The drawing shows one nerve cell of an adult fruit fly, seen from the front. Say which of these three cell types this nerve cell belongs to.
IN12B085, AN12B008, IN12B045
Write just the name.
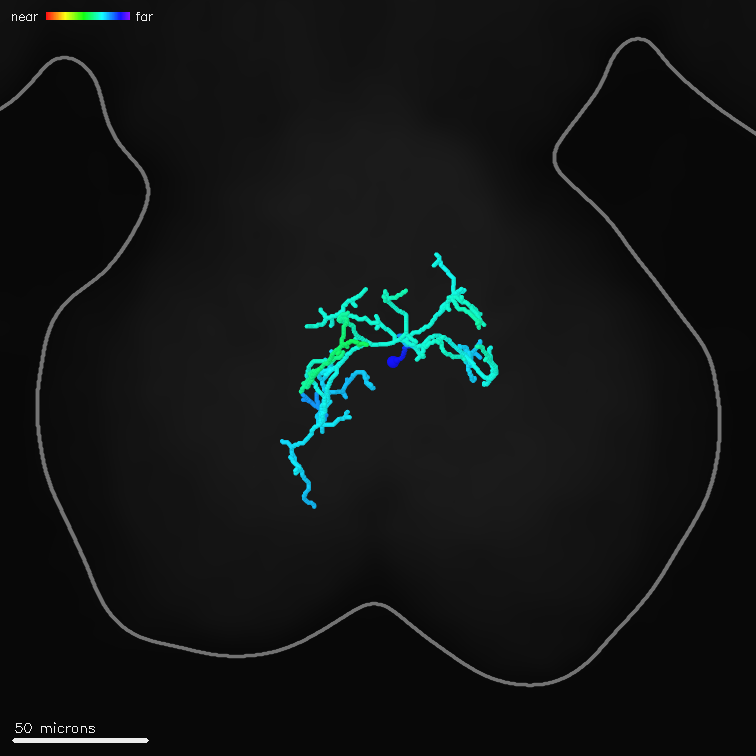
IN12B085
